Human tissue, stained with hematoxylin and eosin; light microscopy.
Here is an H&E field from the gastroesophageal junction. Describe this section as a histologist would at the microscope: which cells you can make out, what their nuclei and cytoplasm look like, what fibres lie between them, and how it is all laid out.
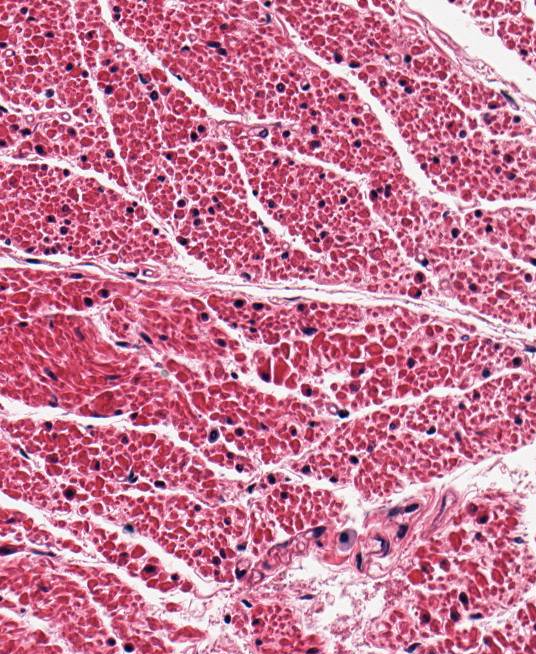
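Mostly muscle cells in cross-section, small, closely packed, polygonal and deep pink. Only a minority of profiles nucleated; nuclei dark, round, scattered through the bundles. Left middle cut obliquely, so cells look elongated and wavy rather than round. Thin pale pink connective tissue strands between bundles, few nuclei.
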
